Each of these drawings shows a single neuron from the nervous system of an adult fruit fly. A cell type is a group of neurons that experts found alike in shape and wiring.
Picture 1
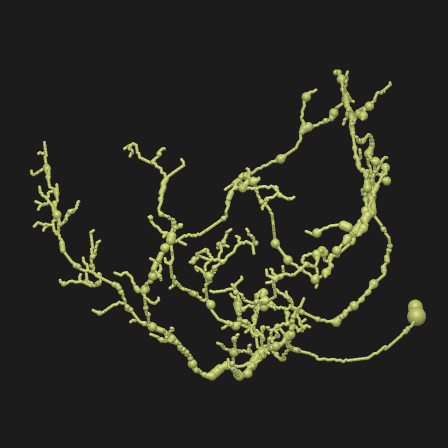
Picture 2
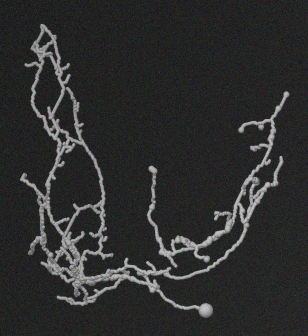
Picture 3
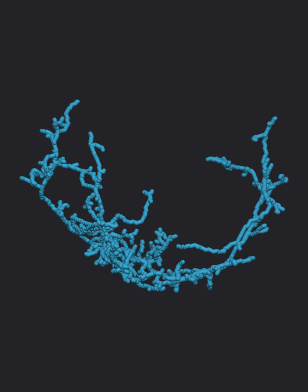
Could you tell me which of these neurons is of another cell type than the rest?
2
